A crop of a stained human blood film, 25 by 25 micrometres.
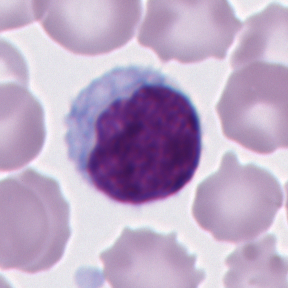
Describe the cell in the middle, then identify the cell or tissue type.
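Starting with the outline, the cell is roughly round. Next, the nucleus is a single, nearly round mass with no lobes. Third, the cytoplasm forms a crescent on the upper-left side of the nucleus. Last, the cytoplasmic edge at the upper left is slightly ragged. This is a hairy cell.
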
